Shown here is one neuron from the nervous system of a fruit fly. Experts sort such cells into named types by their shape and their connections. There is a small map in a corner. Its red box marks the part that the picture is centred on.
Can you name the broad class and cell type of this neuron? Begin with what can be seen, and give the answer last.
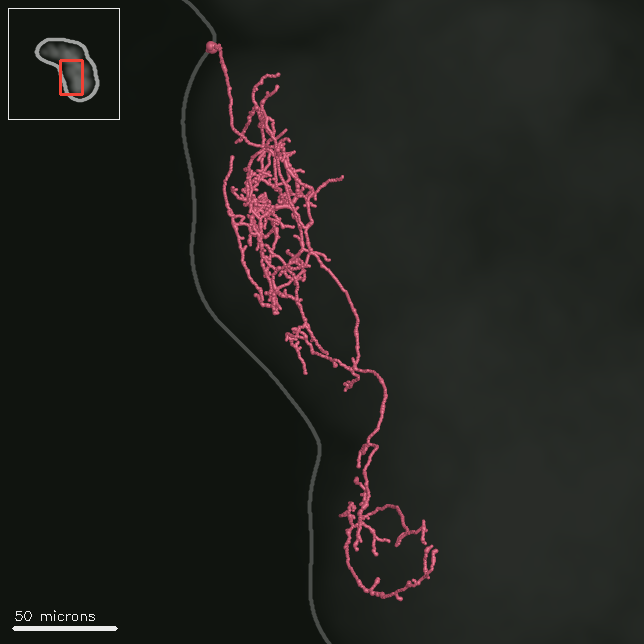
By the scale bar it is about 300 microns tall in this view. The picture shows dozens of branch ends. It is a central-brain intrinsic neuron. Its cell type is SLP270.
